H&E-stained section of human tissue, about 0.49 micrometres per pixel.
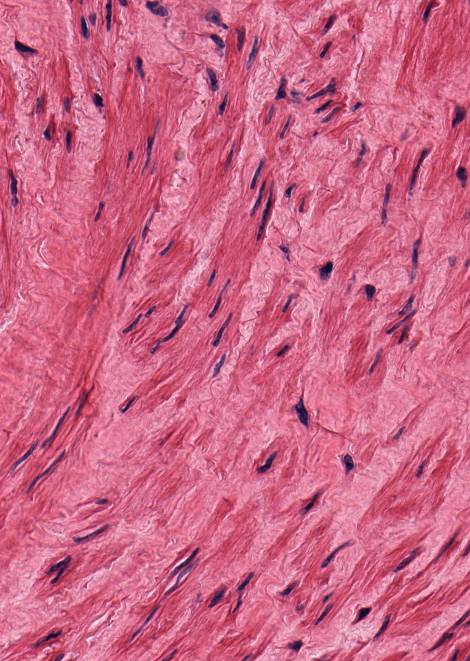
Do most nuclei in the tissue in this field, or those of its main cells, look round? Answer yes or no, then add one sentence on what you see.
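No. Most nuclei are elongated, dark purple and lie parallel to the long axis of the bundles.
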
